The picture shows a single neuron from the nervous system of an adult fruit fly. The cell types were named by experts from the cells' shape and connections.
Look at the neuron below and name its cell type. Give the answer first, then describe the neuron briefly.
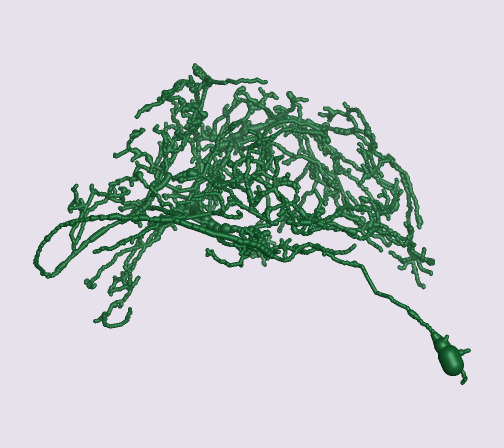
Its cell type is GNG585. This is a central-brain intrinsic neuron. The cell body can be seen at the lower right of the picture. In this view it is wider than it is tall.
